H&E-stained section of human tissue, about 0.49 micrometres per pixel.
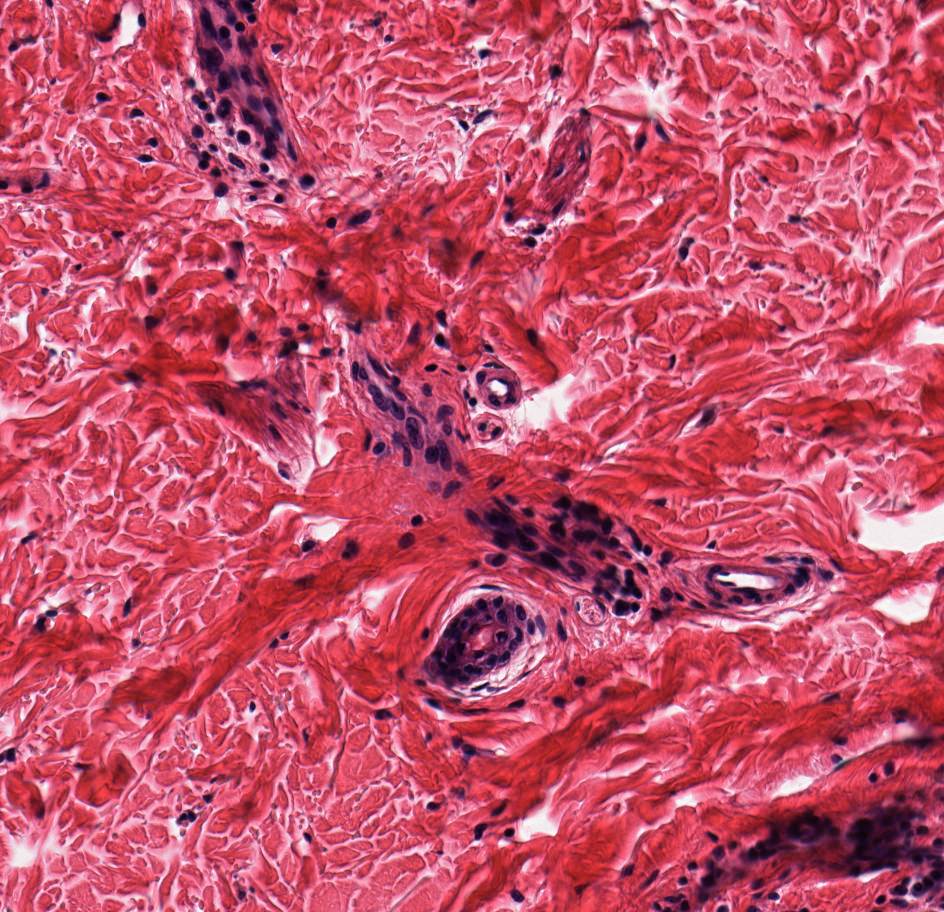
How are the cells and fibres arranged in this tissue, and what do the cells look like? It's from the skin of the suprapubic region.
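Collagen bundles run haphazardly, many cut across. A band of crowded dark nuclei crosses mid-field obliquely, upper left toward centre right. Below centre, something round: concentric fibre rim, packed with dark nuclei, only a tiny lumen. Those nuclei: small, dark, round to oval, little visible cytoplasm.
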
